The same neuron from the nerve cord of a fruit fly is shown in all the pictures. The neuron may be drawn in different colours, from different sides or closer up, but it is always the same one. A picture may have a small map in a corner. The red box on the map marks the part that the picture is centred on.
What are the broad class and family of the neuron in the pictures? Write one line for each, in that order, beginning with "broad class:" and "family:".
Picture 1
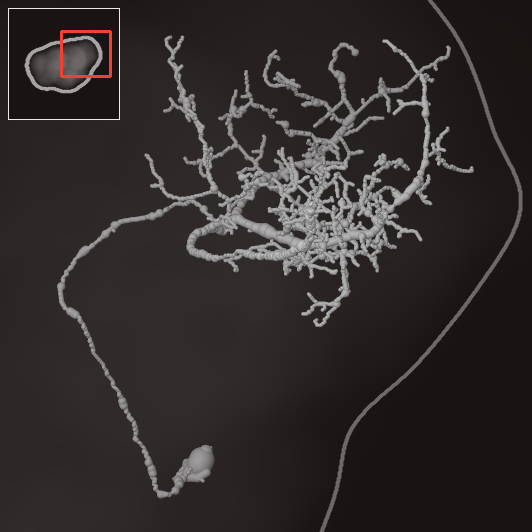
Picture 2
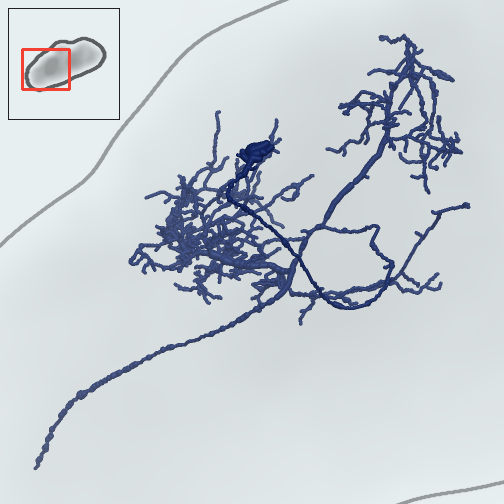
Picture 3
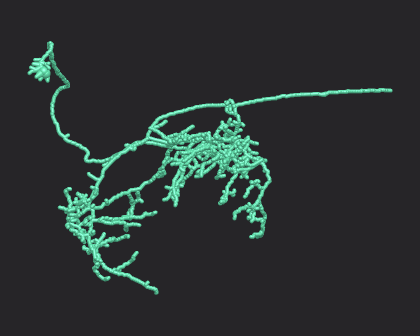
broad class: ascending neuron
family: hemilineage 12B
